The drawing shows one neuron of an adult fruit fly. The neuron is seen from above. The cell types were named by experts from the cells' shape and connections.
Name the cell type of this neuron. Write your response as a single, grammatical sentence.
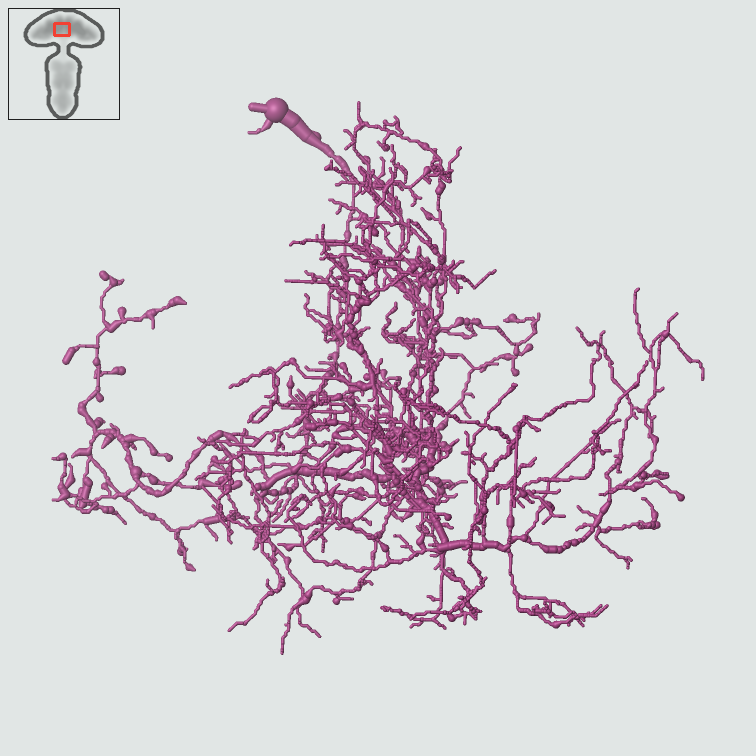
This neuron is classified under the cell type CB0609.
